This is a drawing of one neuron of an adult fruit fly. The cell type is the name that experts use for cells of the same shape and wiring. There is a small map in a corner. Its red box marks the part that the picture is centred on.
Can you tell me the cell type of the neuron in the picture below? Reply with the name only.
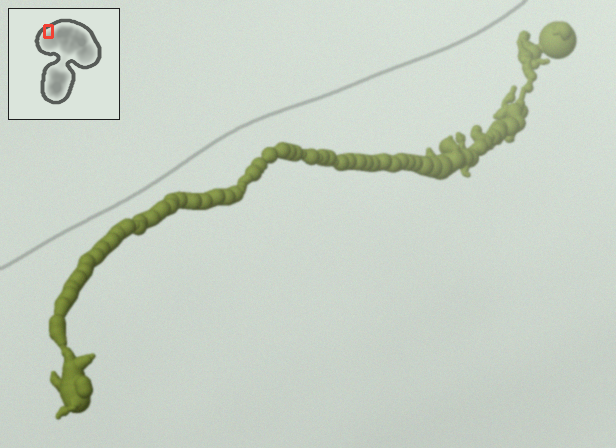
L2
